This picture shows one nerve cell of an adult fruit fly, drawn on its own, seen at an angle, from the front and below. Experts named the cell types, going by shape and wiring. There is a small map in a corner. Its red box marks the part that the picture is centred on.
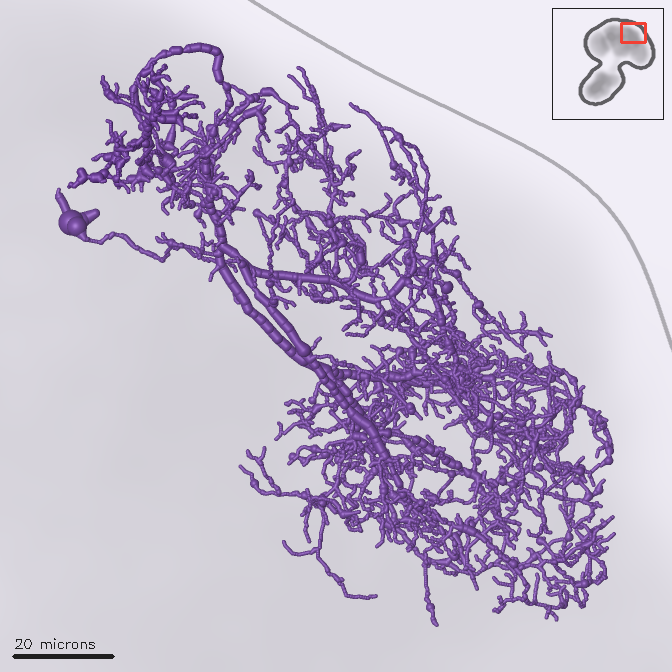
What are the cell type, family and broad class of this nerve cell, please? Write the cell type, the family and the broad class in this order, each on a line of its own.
LHPD4c1
LHPD
central-brain intrinsic neuron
